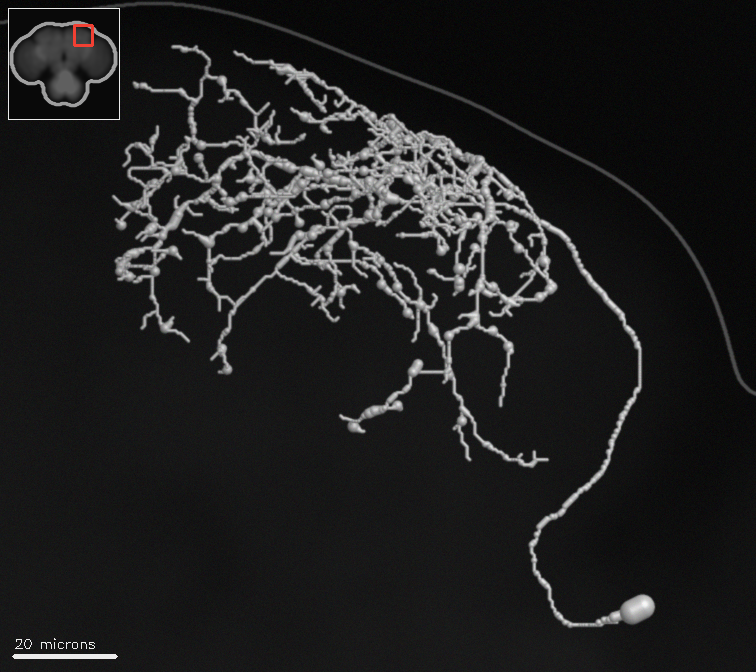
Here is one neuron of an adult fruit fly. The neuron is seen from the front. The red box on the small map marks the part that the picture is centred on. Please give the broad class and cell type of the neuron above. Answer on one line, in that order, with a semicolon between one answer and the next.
central-brain intrinsic neuron; SLP062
